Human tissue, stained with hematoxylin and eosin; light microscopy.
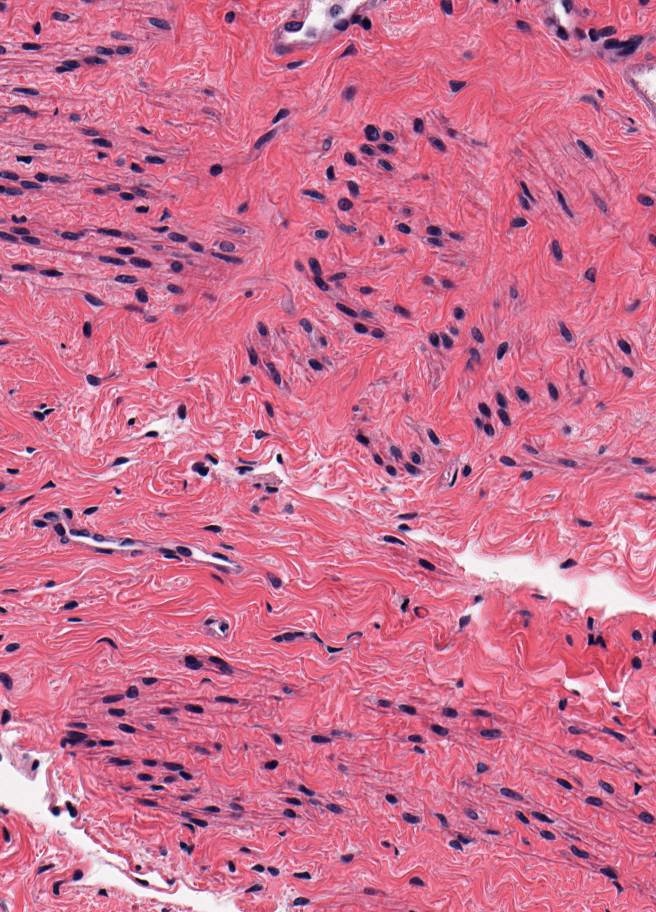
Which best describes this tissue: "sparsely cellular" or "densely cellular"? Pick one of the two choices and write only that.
Sparsely cellular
